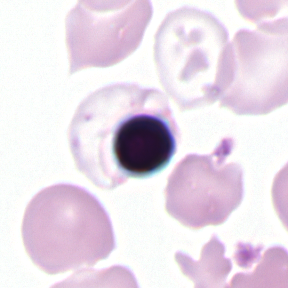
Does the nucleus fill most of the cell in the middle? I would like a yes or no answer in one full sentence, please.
No, the cell's cytoplasm is ample, not a thin rim.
